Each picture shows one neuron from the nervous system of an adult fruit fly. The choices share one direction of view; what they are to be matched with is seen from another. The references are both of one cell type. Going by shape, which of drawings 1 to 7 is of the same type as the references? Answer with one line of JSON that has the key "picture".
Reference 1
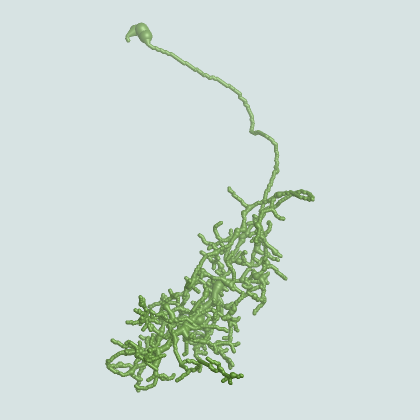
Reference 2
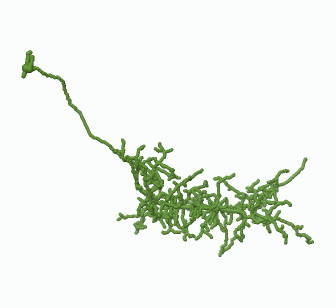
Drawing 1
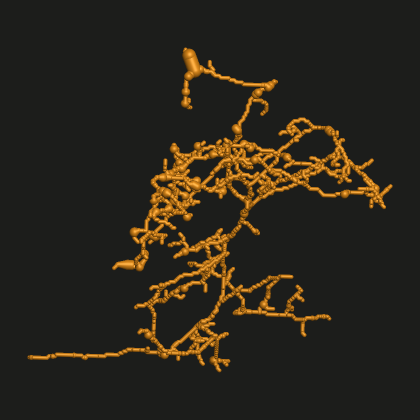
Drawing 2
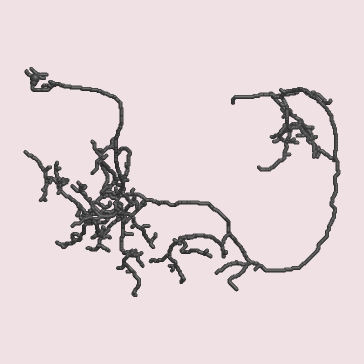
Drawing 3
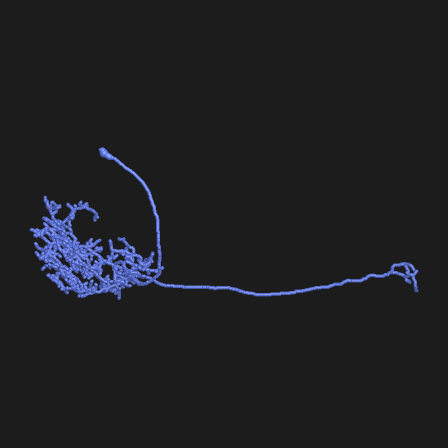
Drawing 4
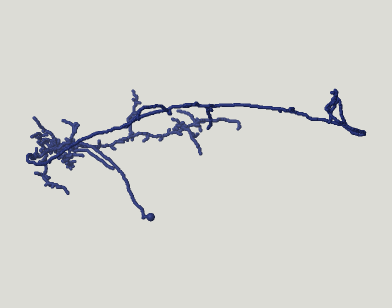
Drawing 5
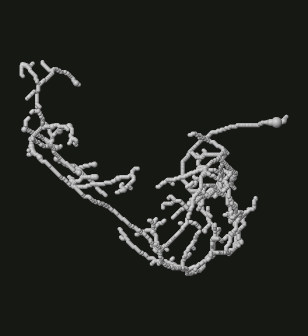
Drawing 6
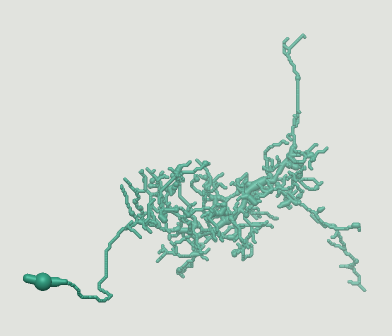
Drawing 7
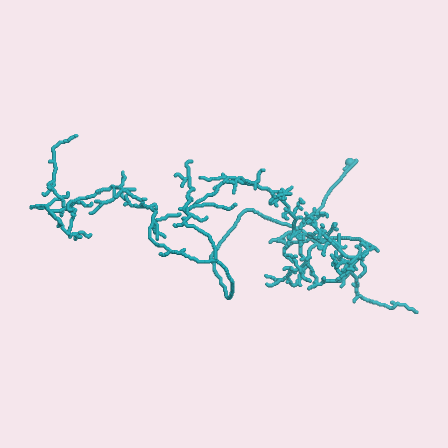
{"picture": 6}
